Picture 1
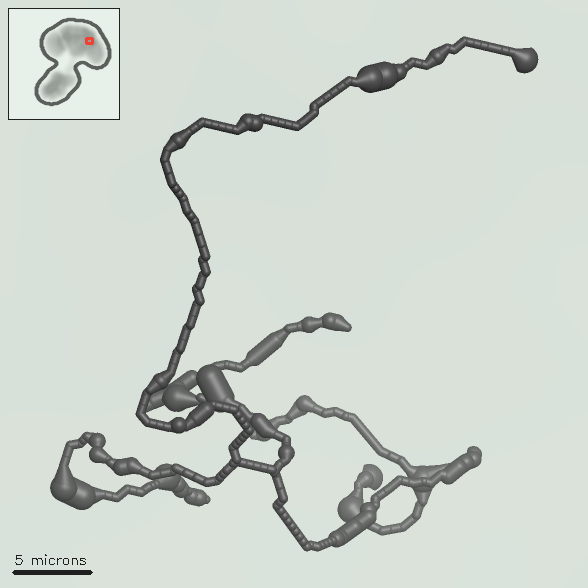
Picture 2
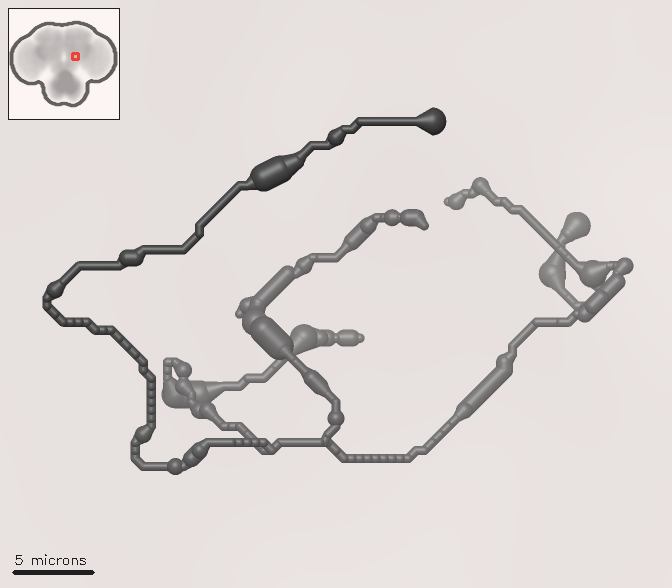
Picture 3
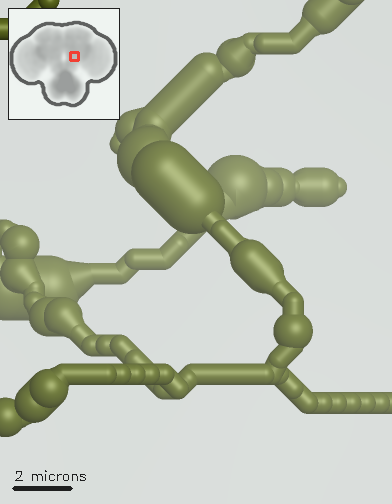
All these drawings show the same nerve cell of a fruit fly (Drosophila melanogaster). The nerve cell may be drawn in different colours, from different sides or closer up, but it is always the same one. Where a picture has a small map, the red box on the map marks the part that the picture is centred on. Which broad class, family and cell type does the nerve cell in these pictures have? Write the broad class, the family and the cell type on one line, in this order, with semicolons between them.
sensory neuron entering the brain; class olfactory; ORN_VL1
